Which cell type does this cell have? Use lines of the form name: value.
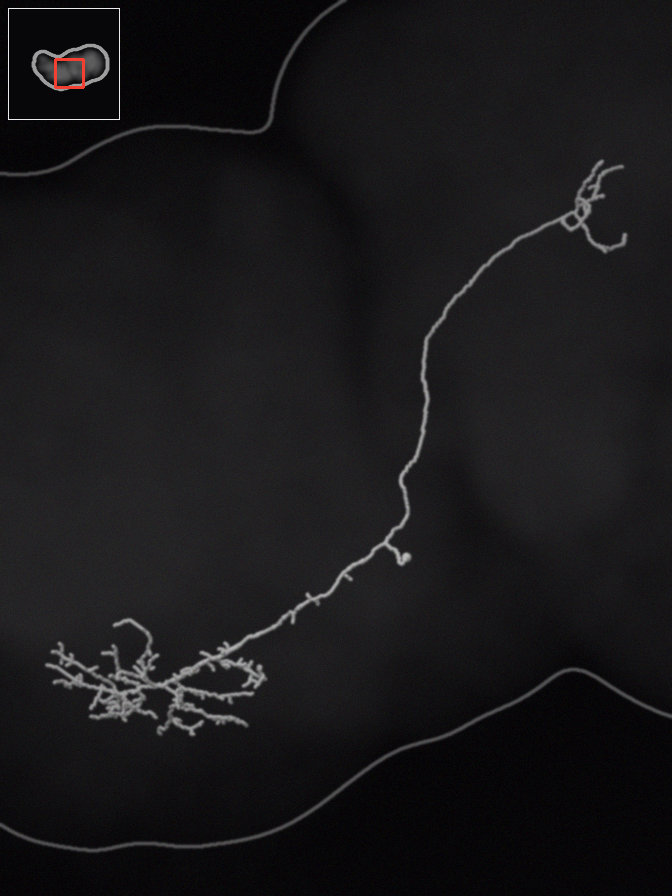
cell type: MeVP7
